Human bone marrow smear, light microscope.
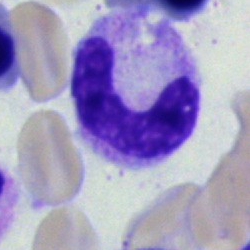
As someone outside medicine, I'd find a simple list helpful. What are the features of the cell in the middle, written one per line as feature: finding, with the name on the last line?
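Nuclear shape: a curve opening toward the upper right
Chromatin: dark purple, in coarse clumped patches
Cytoplasm: plentiful, pale lilac, filling the hollow of the curve
Granules: fine, pinkish-violet, in the cytoplasm
Name: band neutrophil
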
